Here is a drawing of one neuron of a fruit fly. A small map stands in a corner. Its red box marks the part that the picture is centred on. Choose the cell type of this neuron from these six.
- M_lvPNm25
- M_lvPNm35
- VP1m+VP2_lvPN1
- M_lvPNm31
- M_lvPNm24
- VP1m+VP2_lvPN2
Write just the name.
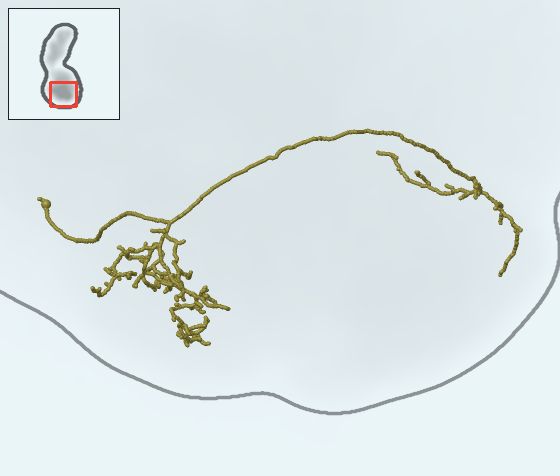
M_lvPNm35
